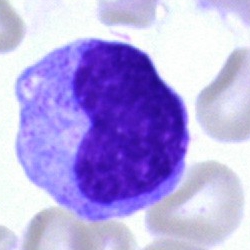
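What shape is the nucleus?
Indented, with a notch on its left side facing the cytoplasm.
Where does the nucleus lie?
In the right part of the cell, with most of the cytoplasm to its left.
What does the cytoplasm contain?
Fine pinkish-purple granules scattered through it, and a few small clear spots near the upper-left edge.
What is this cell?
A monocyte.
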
